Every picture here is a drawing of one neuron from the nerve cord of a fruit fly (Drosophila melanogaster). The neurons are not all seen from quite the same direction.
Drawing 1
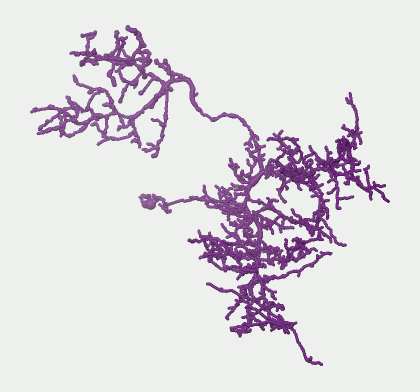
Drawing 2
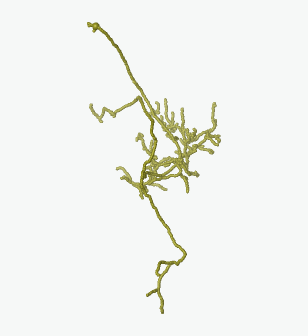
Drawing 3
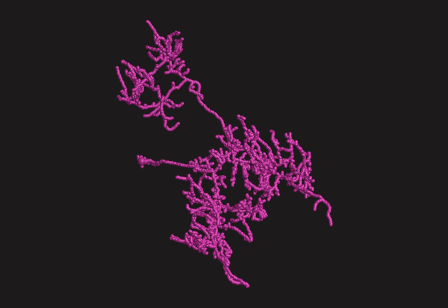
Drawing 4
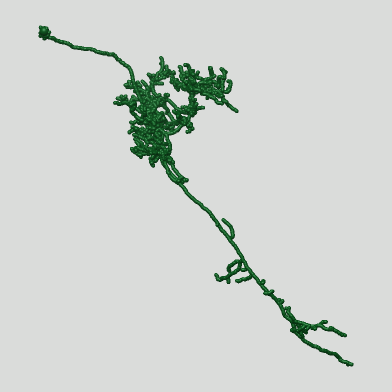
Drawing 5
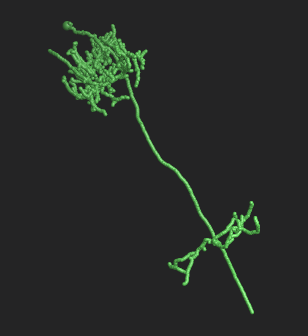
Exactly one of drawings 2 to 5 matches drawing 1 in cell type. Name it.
3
